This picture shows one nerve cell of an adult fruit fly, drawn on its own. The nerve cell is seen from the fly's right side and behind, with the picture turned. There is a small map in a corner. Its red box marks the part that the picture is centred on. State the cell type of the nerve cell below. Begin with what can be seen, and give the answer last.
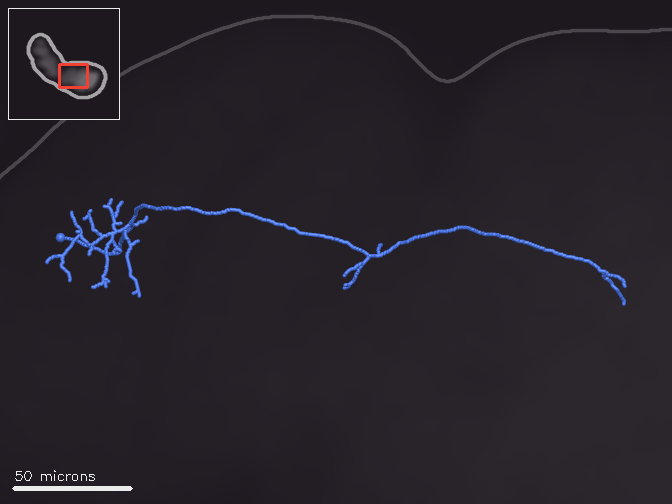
Its cell body lies on the left of the picture. From left to right in the picture it spans about 250 microns. Its broad class is visual projection neuron. It is of cell type MeTu4b.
